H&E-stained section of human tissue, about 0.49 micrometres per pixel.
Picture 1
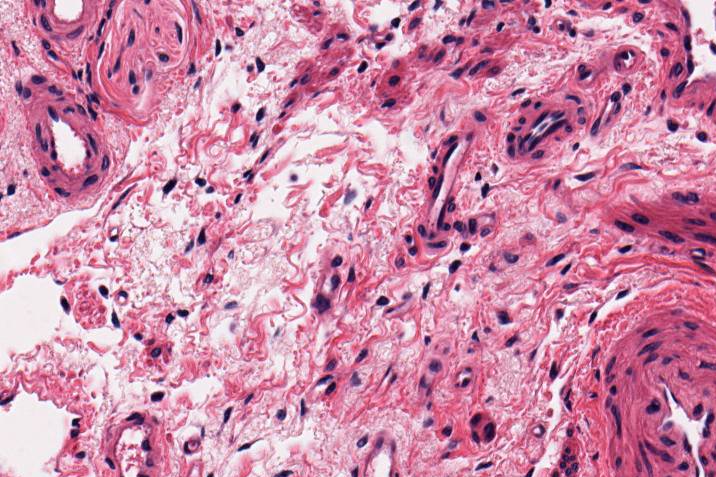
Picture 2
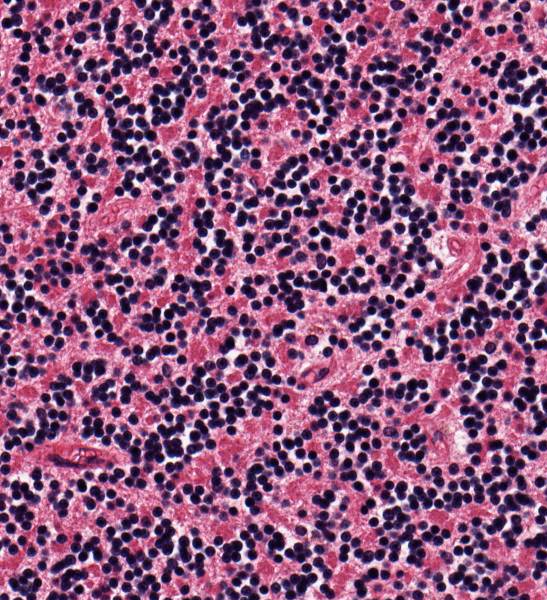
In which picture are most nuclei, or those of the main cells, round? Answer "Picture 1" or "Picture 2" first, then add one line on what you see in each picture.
Picture 2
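What picture 1 shows: The stroma holds scattered cells with small, dark, elongated or spindle-shaped nuclei.
What picture 2 shows: The nuclei of the small cells are round, evenly dark and surrounded by very scant cytoplasm.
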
